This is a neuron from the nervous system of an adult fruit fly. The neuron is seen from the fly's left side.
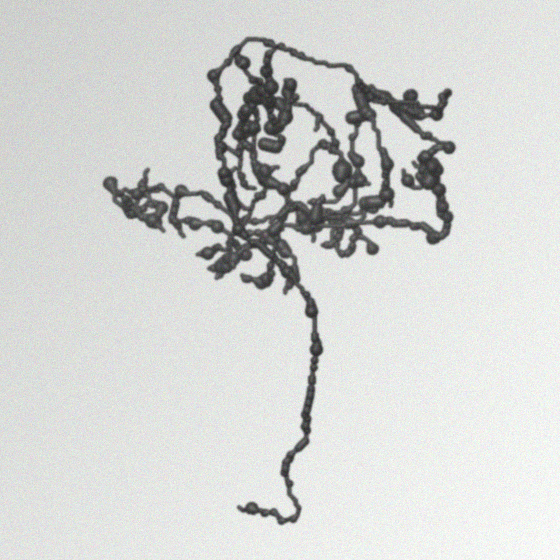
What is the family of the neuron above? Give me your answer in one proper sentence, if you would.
Concerning family, this neuron is class gustatory.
